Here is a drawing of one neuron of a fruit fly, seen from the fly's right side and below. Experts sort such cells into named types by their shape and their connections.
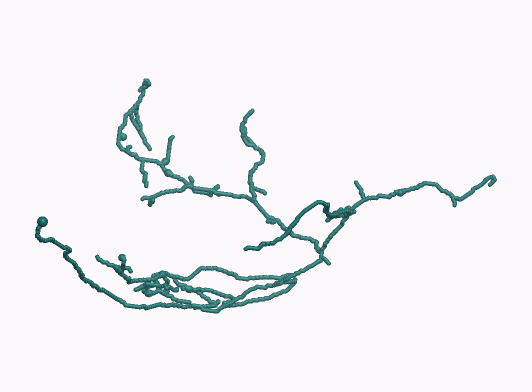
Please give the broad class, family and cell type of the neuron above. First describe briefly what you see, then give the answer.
The cell body can be seen on the left of the picture. As drawn here it is wider than it is tall. This is a nerve-cord intrinsic neuron. Its family is hemilineage 01B. The cell type is IN01B080.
